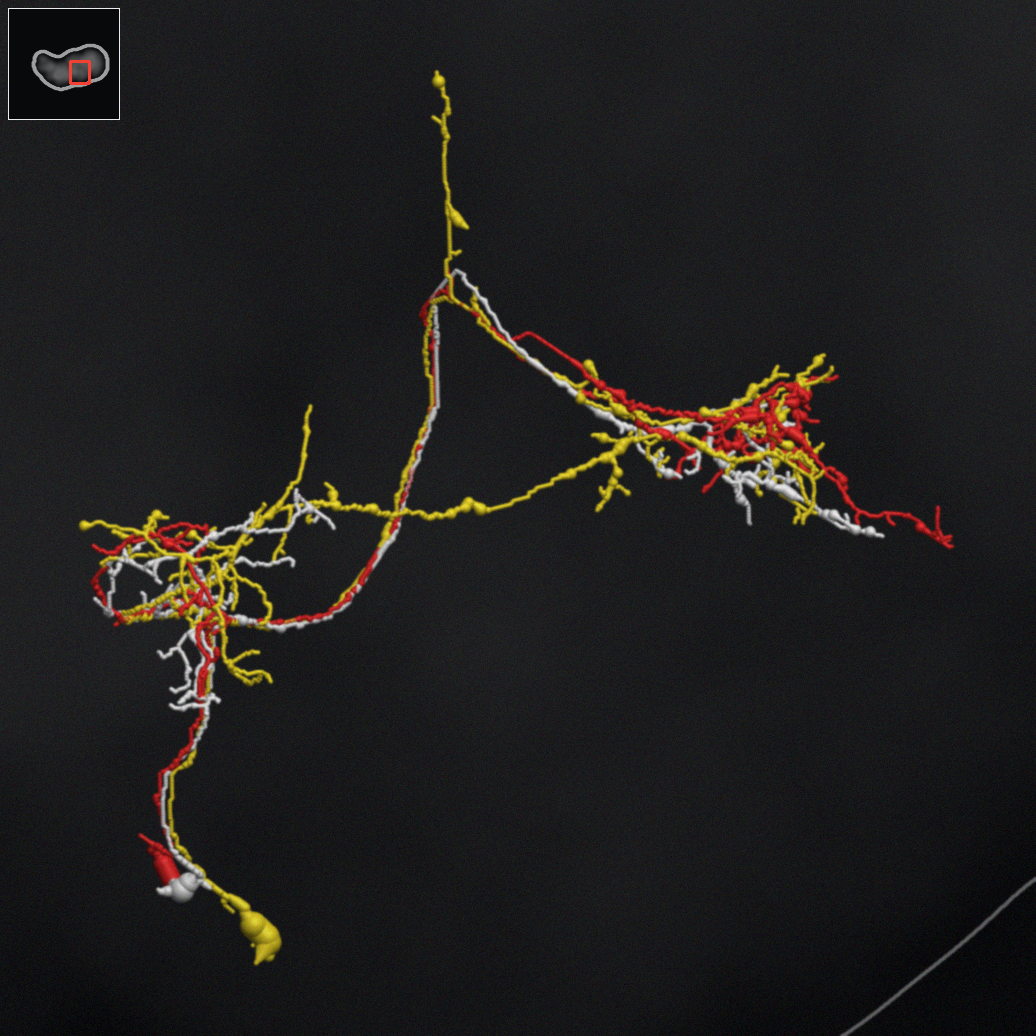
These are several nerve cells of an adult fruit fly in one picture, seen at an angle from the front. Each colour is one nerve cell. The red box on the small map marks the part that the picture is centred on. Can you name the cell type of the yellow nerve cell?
AMMC006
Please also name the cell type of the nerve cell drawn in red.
AMMC005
